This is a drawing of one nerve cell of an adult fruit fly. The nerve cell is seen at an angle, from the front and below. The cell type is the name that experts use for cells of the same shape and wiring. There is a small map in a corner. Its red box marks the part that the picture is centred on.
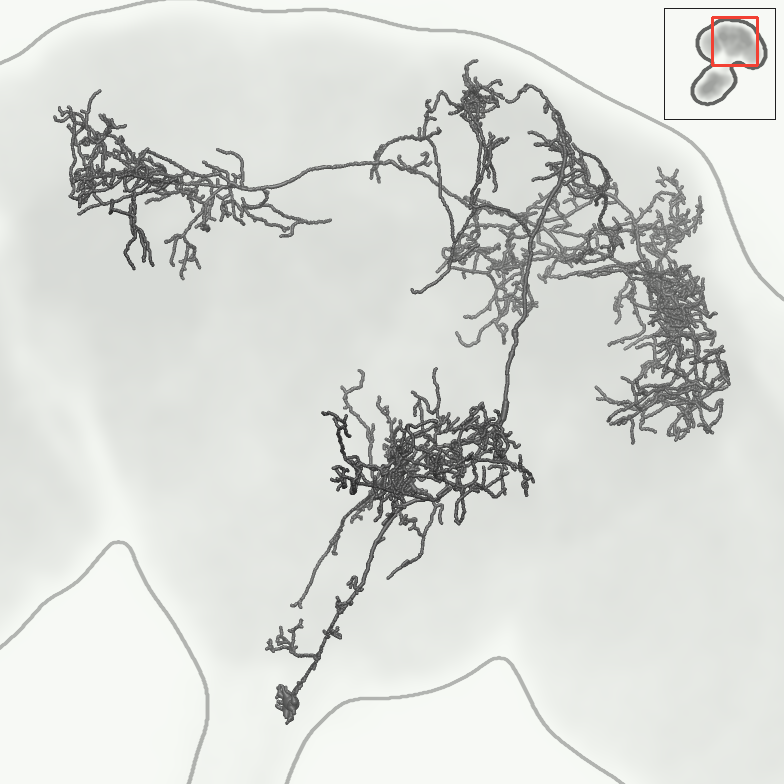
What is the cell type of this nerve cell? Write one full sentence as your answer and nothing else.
By type, the nerve cell is OA-VPM4.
